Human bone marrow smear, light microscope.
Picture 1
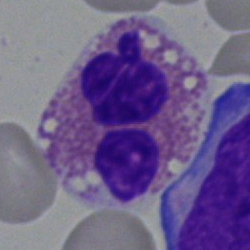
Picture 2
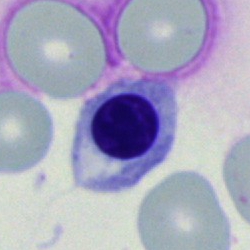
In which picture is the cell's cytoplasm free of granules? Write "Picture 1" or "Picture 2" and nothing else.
Picture 2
